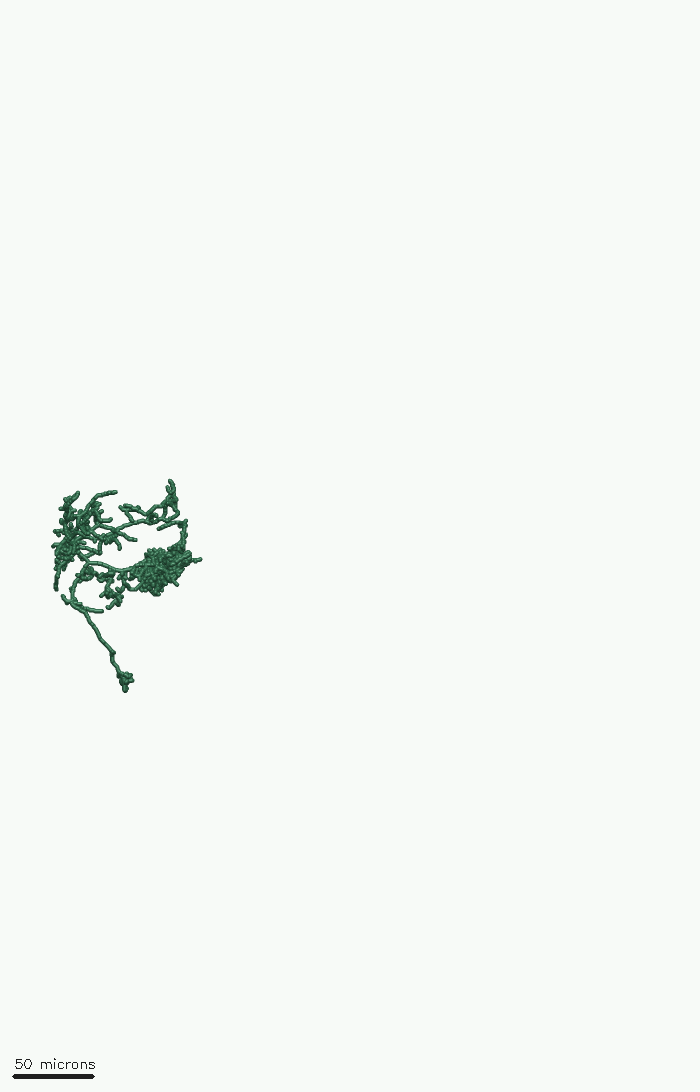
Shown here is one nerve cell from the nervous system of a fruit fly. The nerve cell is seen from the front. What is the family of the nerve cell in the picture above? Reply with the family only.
hemilineage VLPl&p1_lateral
